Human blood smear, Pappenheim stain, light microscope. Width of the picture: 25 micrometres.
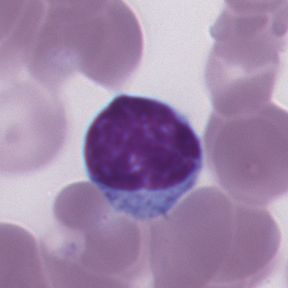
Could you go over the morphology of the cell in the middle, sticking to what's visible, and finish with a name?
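The cell measures about 11 micrometres across. Its nucleus is rounded, not lobed, about 10 by 8 micrometres, and fills about 70% of the cell's area. The chromatin is dark purple and coarsely clumped, with paler patches. Most of the cytoplasm lies as a crescent below the nucleus, and fine reddish-purple granules are scattered within it. The cell is a typical lymphocyte.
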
